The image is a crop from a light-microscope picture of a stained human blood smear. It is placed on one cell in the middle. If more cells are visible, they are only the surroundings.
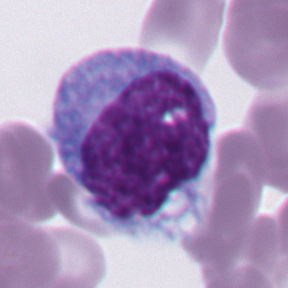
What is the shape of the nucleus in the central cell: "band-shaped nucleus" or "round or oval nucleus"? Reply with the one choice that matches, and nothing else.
Round or oval nucleus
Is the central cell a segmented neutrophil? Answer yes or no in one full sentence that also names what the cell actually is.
No, the central cell qualifies as a monocyte rather than as a segmented neutrophil.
